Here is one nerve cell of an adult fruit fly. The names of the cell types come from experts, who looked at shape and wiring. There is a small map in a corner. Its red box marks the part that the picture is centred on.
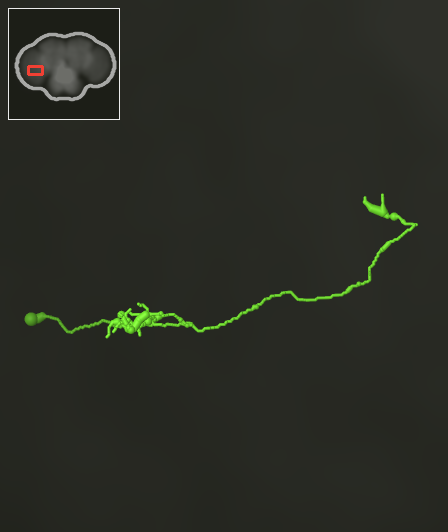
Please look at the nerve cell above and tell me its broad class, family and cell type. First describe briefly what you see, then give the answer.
The cell body can be seen on the left of the picture. As drawn here it is more than twice as wide as it is tall. This is an optic-lobe intrinsic neuron. The family is T. The cell type is T3.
